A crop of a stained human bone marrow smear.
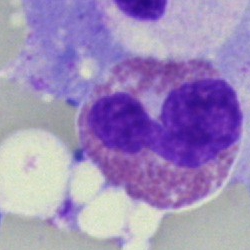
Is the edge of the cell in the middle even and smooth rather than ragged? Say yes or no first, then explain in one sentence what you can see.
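Yes. The cell outline is rounded and smooth.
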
